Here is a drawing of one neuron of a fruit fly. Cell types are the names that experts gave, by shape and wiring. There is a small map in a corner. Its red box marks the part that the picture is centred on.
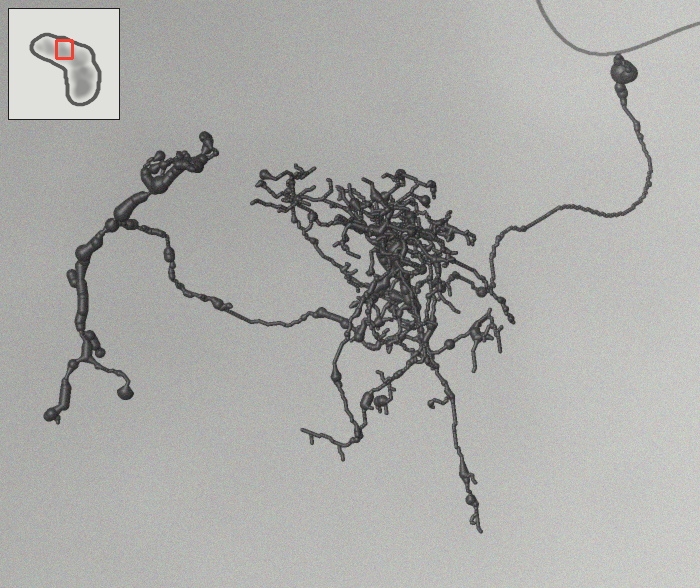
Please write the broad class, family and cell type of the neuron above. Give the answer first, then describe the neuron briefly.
Its broad class is nerve-cord intrinsic neuron. Its family is hemilineage 14A. Its cell type is IN14A015. Dozens of branch ends can be seen. As drawn here it is wider than it is tall.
